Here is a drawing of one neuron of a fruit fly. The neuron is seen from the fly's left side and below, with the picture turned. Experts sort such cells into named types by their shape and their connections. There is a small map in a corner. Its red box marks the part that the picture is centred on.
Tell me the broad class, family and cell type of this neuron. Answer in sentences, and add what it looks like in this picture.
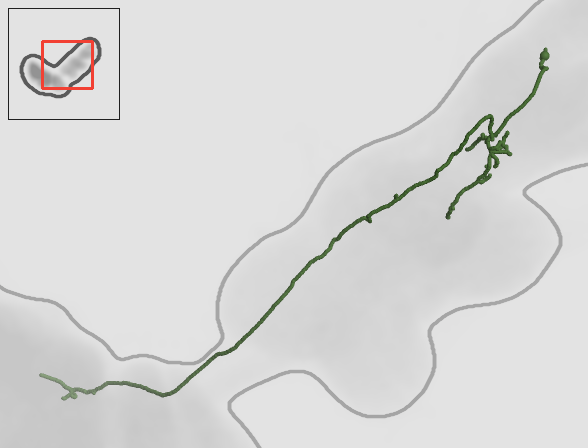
It is an ascending neuron. Its family is hemilineage 07B. It is of cell type AN07B100. The cell body can be seen at the upper right of the picture. As drawn here it is wider than it is tall.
